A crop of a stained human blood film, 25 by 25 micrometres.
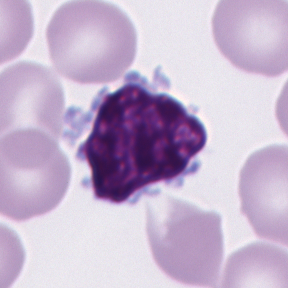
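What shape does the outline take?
Irregular and angular rather than round, with small pale bluish fringe-like projections sticking out around most of the edge.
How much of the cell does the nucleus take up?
Almost all of it, at about 11 by 9 micrometres, leaving only a very thin rim of cytoplasm; its chromatin is dark purple and coarsely clumped.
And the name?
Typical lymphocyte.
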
